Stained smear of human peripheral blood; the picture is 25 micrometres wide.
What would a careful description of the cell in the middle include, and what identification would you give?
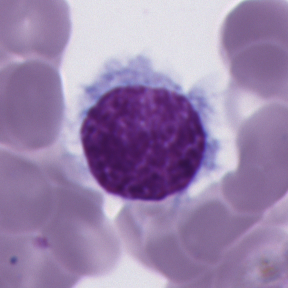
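Border ragged, with fine hair-like projections around much of the edge. Nucleus occupies most of the cell; only a narrow rim of cytoplasm remains. No nucleoli visible. No distinct granules in cytoplasm. Hairy cell.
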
